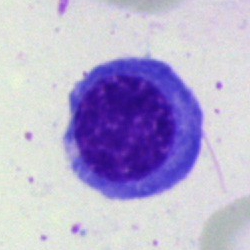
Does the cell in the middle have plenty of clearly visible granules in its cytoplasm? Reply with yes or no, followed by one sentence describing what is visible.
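No. No granules are seen in the cytoplasm.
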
